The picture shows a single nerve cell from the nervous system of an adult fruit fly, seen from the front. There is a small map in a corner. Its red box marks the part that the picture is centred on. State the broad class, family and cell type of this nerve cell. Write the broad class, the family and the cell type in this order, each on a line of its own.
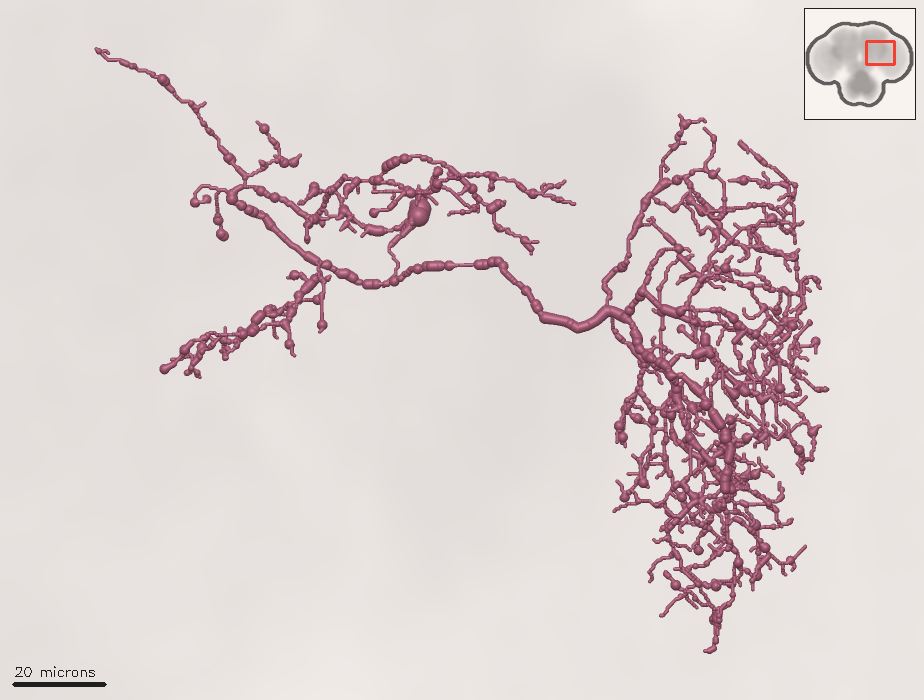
visual projection neuron
hemilineage VPNp&v1_ventral
LT78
